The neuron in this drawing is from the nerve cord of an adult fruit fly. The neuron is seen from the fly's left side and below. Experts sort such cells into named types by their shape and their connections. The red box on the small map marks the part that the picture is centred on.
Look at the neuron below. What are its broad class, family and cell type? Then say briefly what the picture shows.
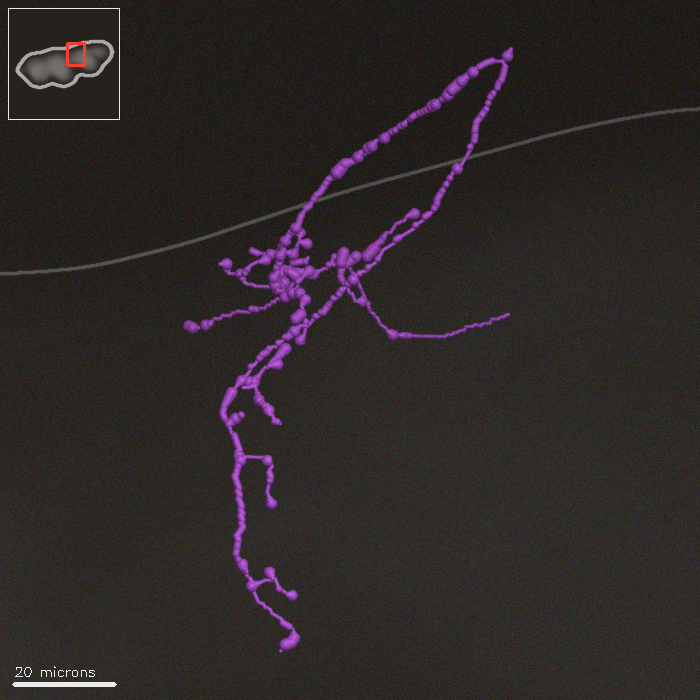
It is a sensory neuron entering the nerve cord. The name of its family is class mechanosensory tactile. The cell type is SNta03. The drawing shows no cell body. By the scale bar it is about 120 microns tall in this view.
